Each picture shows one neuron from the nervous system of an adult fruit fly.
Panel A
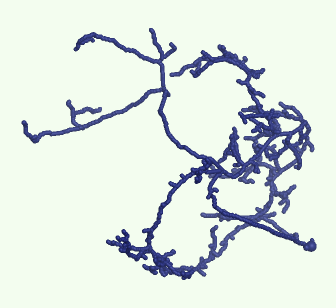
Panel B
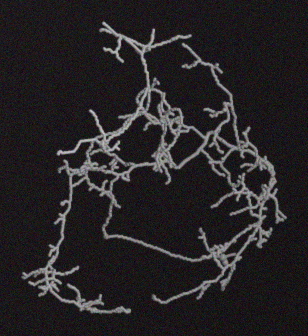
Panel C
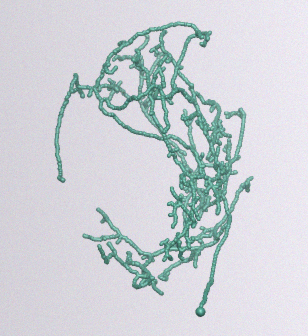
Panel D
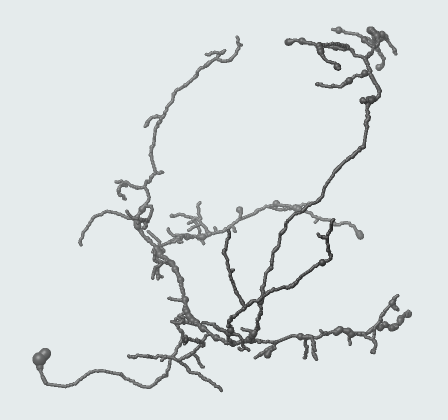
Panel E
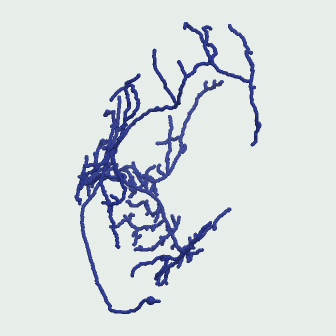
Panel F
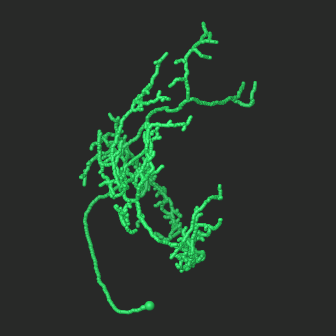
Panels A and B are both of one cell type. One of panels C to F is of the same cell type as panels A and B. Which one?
F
